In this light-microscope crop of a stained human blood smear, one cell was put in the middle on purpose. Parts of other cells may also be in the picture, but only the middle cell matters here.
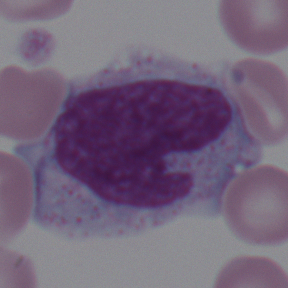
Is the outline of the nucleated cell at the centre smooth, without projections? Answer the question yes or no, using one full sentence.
No, the cell lacks a smooth edge; its outline is rough.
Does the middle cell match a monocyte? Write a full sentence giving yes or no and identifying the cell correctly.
Yes, the cell that the crop is centred on is a monocyte.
